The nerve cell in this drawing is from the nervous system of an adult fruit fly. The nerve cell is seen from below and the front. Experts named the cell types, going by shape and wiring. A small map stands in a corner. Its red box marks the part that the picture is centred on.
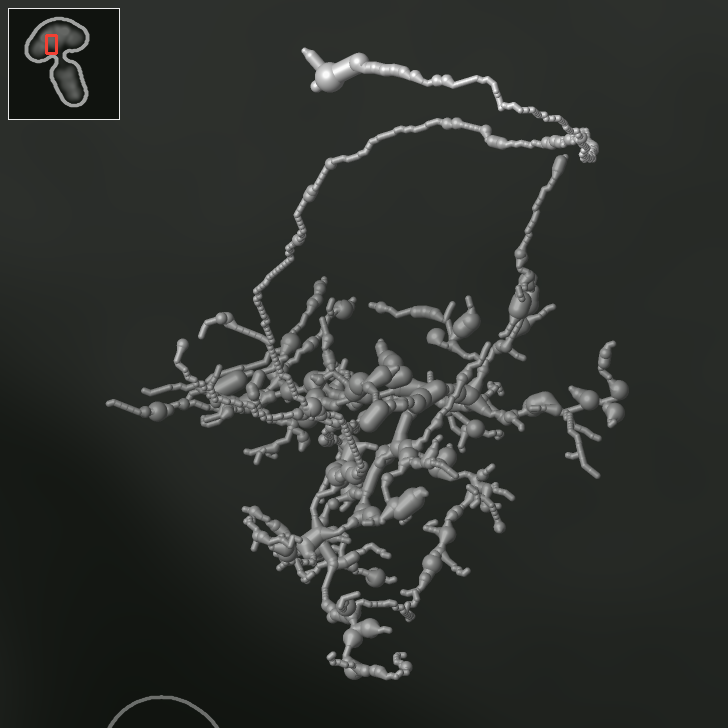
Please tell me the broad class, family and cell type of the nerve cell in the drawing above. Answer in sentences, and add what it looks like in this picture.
It is a central-brain intrinsic neuron. The family is hemilineage MX3. The cell type is PS316. It is in the brain and does not reach the nerve cord. The cell body can be seen at the top of the picture. The picture shows dozens of branch ends.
